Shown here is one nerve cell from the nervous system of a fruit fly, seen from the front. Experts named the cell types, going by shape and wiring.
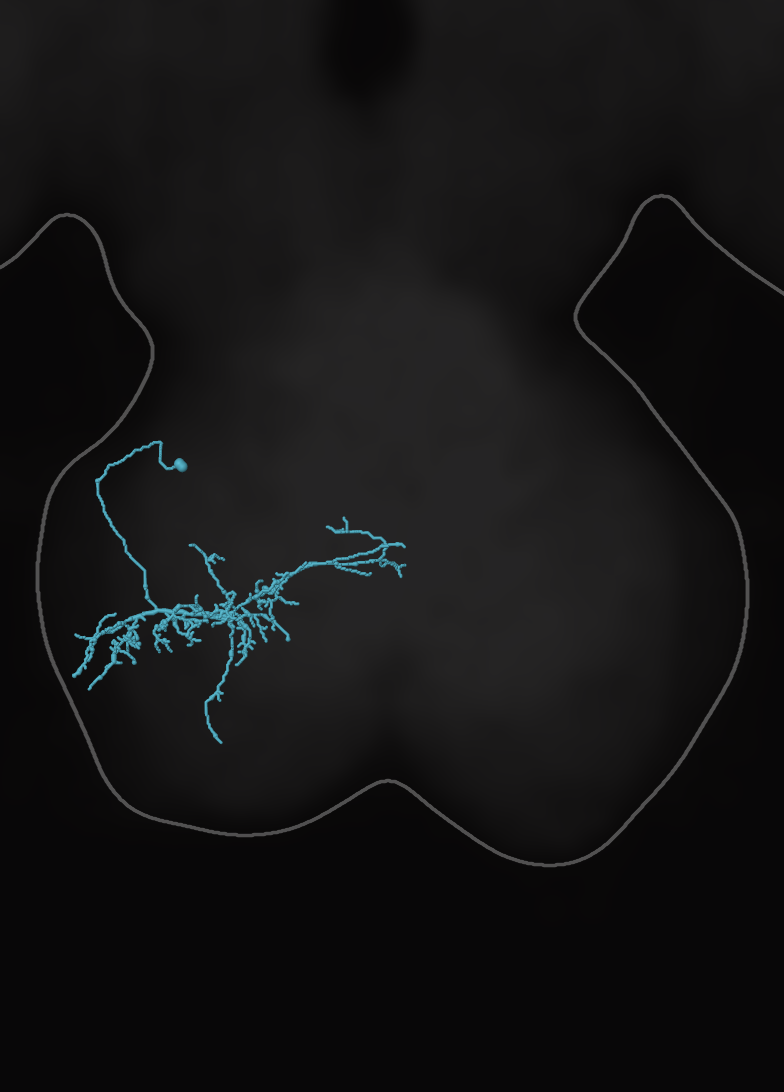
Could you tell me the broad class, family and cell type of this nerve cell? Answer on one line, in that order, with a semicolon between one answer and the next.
nerve-cord intrinsic neuron; hemilineage 19A; IN19A120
